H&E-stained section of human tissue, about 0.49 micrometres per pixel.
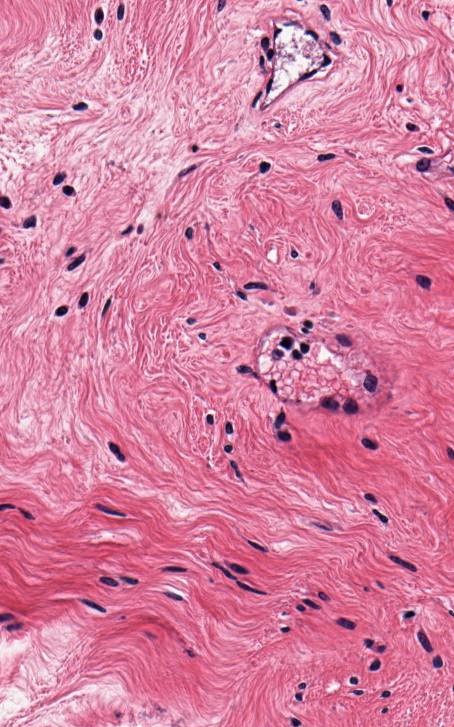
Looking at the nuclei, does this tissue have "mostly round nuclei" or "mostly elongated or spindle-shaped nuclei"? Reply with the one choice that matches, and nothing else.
Mostly elongated or spindle-shaped nuclei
